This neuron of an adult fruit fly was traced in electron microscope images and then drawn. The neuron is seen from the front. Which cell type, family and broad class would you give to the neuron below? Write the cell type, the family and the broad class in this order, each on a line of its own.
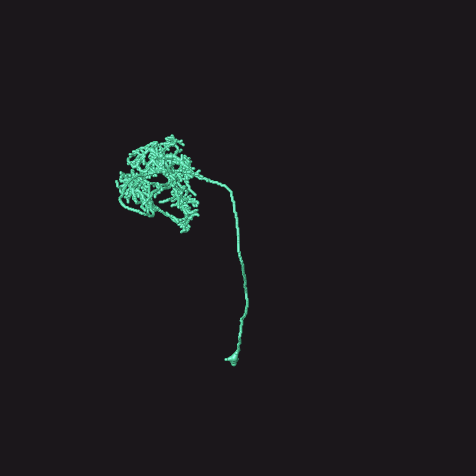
IN02A007
hemilineage 02A
nerve-cord intrinsic neuron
